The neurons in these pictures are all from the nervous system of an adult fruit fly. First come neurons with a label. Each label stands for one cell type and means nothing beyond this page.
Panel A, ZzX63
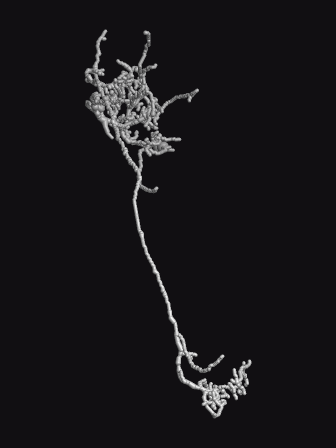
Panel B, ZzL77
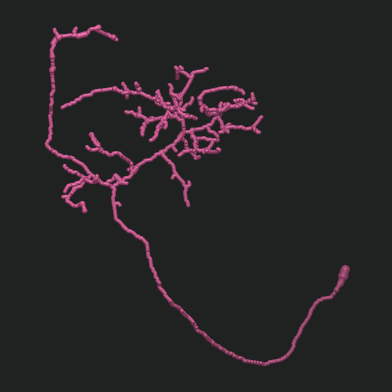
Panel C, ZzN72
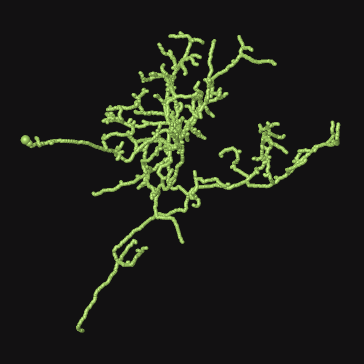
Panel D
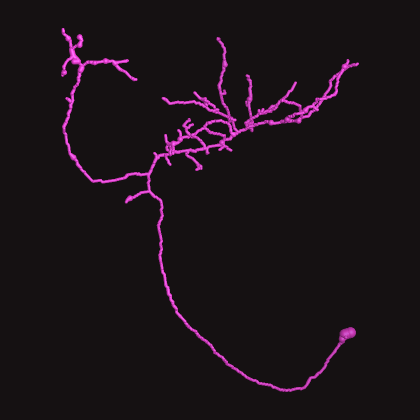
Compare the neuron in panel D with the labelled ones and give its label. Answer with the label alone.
ZzL77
